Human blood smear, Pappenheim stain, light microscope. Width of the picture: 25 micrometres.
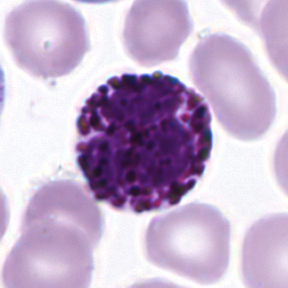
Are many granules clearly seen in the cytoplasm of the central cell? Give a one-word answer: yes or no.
Yes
